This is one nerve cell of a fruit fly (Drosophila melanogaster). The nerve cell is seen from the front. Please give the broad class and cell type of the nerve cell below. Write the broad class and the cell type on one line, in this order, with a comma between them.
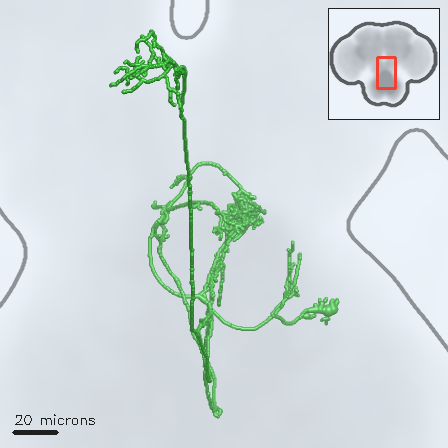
ascending neuron, ANXXX202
